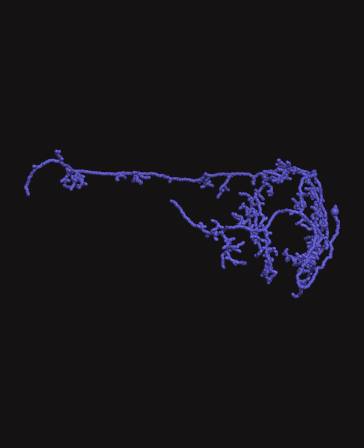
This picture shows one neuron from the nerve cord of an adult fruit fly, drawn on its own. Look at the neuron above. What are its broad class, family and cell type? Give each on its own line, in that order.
nerve-cord intrinsic neuron
hemilineage 19A
IN19A054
